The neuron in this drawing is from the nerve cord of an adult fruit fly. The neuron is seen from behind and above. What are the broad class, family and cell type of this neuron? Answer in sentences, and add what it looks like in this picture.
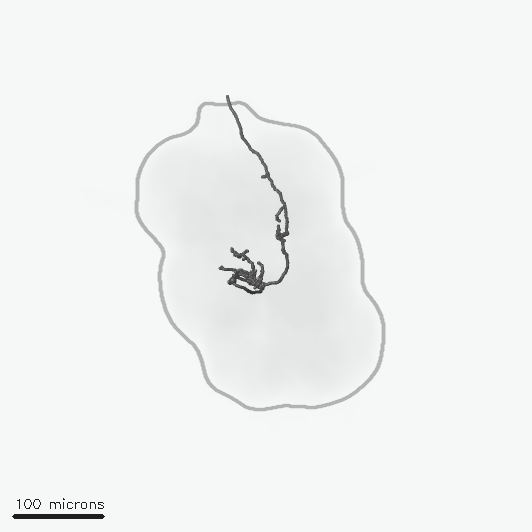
Its broad class is ascending neuron. The family is hemilineage 19B. It is of cell type AN19B101. From top to bottom in the picture it spans about 200 microns. As drawn here it is more than twice as tall as it is wide.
